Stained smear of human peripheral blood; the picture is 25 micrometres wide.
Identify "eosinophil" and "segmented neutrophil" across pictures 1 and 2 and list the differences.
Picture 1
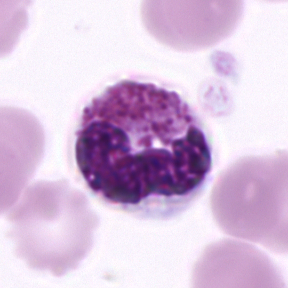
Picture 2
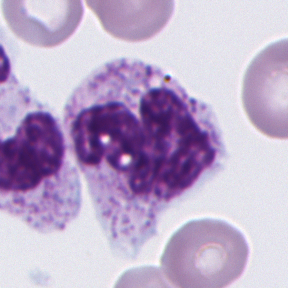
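Eosinophil's in picture 1, segmented neutrophil in picture 2. Start with the granules: the upper cytoplasm of picture 1 is crowded with coarse purple-red ones, leaving only a small pale, nearly clear patch just above the middle of the nucleus.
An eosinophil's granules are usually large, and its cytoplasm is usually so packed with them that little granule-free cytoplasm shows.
Picture 2 has abundant, pale lilac-grey cytoplasm and an irregular outline that tapers into a narrower part at the bottom, whereas picture 1 is round, smooth and about 12 micrometres across. In picture 1 the nucleus is a curved, lobed band lying along the lower half of the cell. Both have dark purple, coarsely clumped chromatin and no visible nucleoli.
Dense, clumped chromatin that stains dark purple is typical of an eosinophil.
In picture 2 another nucleated cell lies close on the left, and two small bright white spots lie over the nucleus.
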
